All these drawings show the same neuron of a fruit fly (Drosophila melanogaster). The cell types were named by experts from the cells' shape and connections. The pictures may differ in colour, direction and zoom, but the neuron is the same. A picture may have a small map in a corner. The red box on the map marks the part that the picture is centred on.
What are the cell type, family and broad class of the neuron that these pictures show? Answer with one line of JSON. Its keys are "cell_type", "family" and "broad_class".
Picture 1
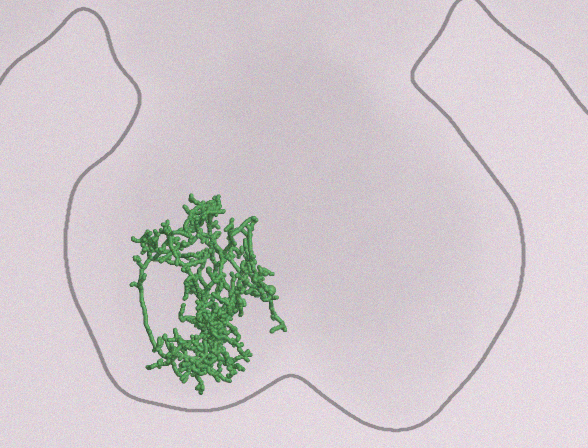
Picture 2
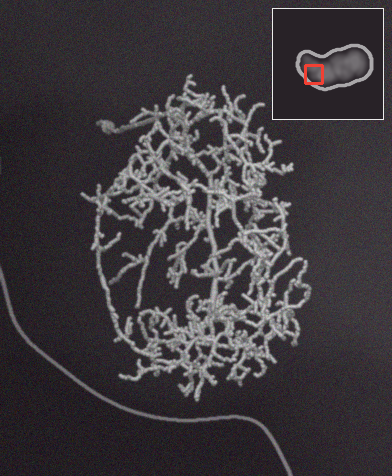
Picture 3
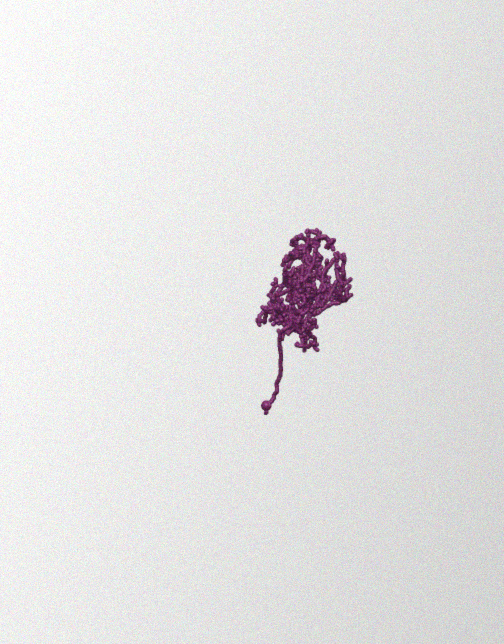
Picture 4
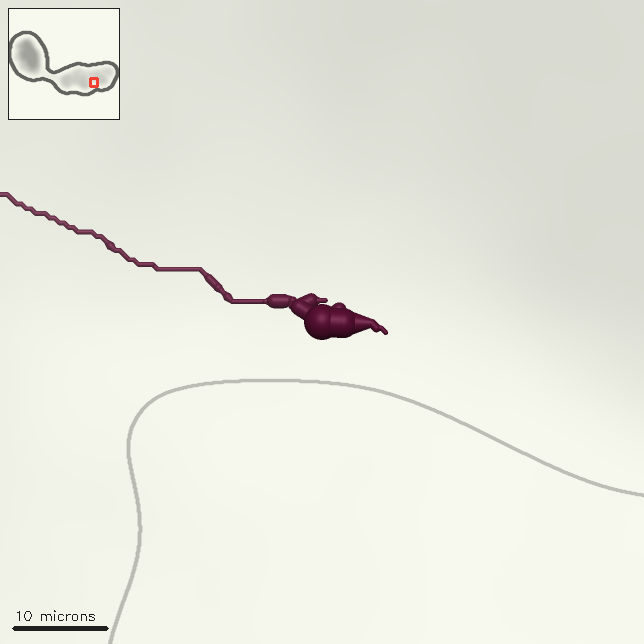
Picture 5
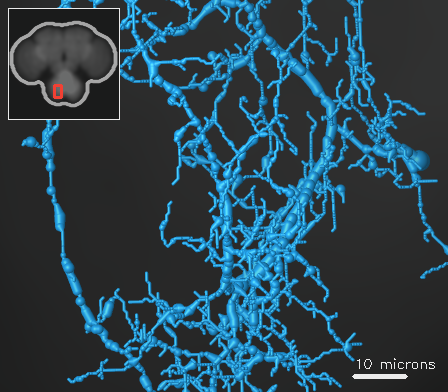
{"cell_type": "IN03A020", "family": "hemilineage 03A", "broad_class": "nerve-cord intrinsic neuron"}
